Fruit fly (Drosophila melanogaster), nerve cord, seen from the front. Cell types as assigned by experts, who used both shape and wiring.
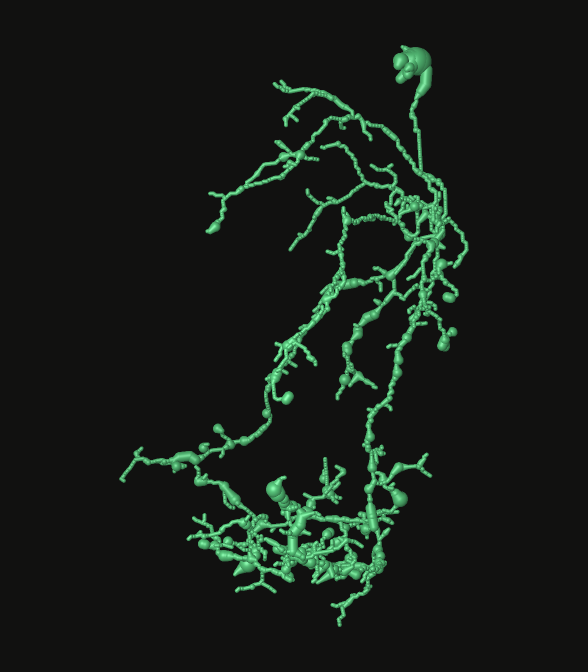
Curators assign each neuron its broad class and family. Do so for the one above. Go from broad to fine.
nerve-cord intrinsic neuron; hemilineage 19A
